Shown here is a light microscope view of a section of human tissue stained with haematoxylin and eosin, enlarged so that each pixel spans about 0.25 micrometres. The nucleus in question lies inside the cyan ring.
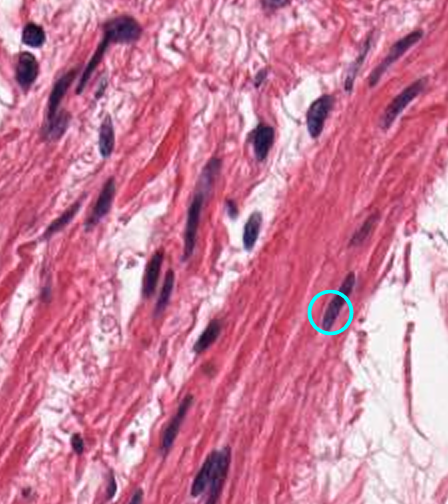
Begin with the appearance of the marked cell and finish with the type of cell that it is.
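The nucleus is long and narrow with rounded, blunt ends, its long axis running diagonally in the same direction as the surrounding fibres. The nucleus stains dark purple fairly evenly, with no clear clumping or visible nucleolus. The cytoplasm around it is pink and streaky, blending into the neighbouring pink fibres with no sharp cell border visible. The cell sits within a band of parallel pink fibres near its right edge, next to a pale, mostly empty space. The marked nucleus belongs to a smooth muscle cell.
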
